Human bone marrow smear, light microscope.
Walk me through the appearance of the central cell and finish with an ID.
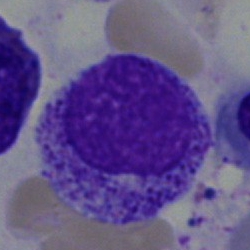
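Smooth, round outline on this one. The nucleus sits toward the upper part, with most of the cytoplasm below it. Chromatin's finely stippled, not gathered into coarse dark clumps, and numerous dark purple granules are scattered through the cytoplasm. That's a myelocyte.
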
